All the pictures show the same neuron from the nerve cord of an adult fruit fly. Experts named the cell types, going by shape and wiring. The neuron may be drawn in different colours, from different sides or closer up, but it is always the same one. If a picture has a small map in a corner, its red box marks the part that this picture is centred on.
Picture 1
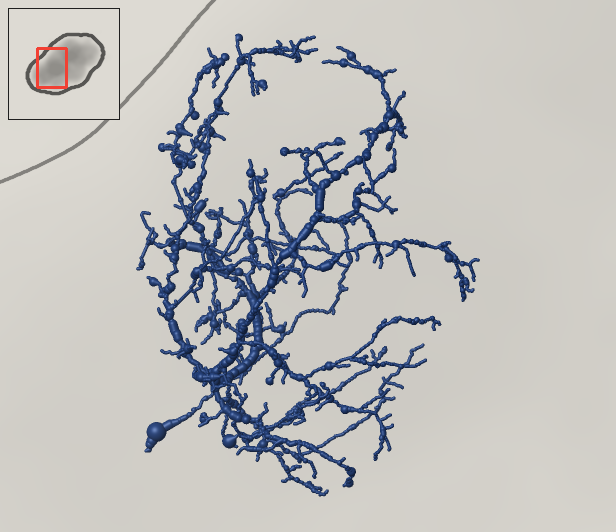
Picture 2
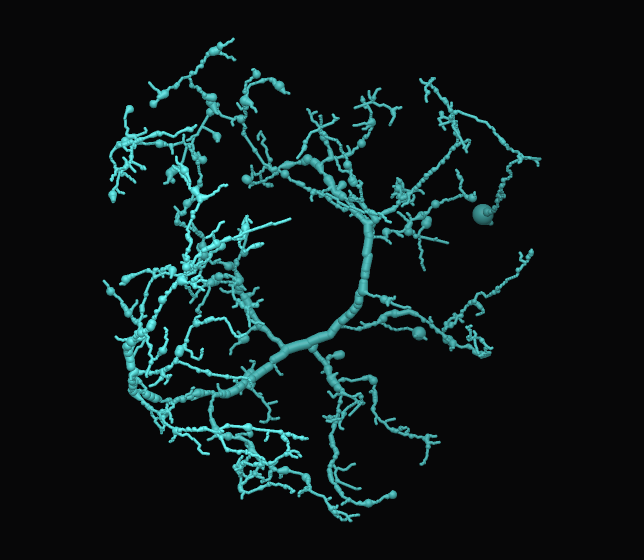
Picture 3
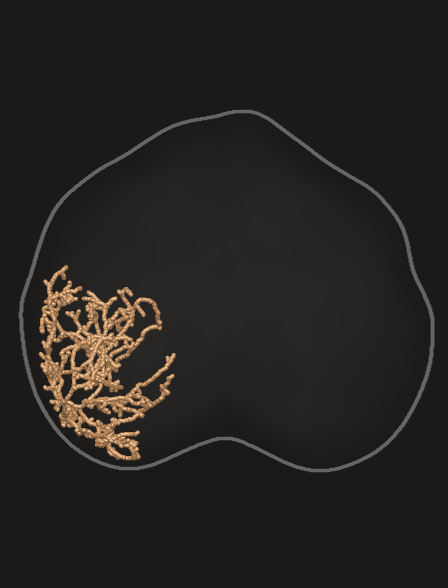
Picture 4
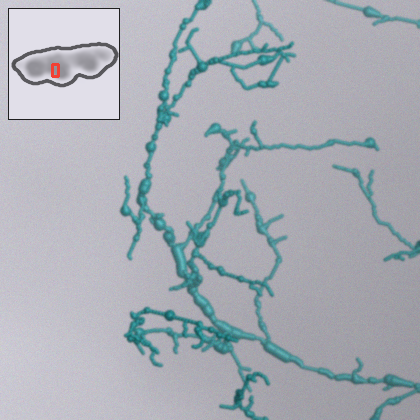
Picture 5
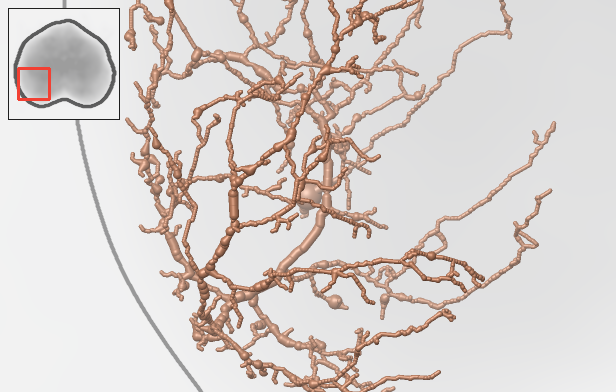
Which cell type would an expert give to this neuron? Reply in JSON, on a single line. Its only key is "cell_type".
{"cell_type": "IN03A060"}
